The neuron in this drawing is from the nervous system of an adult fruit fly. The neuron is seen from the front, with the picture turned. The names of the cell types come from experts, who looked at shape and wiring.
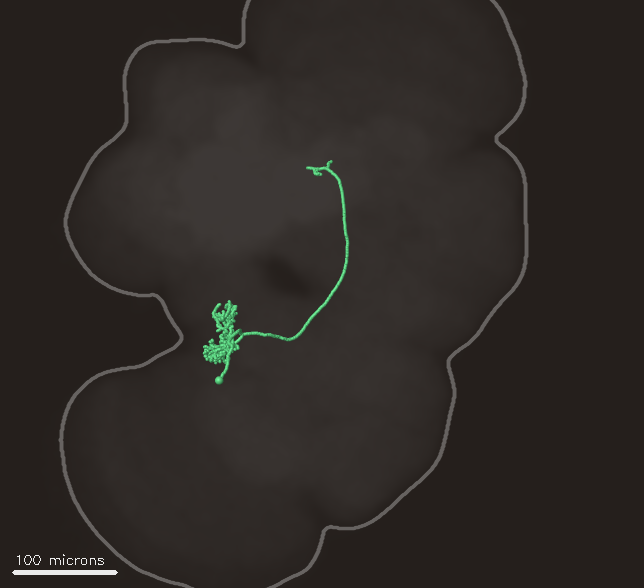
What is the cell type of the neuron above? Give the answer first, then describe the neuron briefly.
The cell type is CB3673a. This is a central-brain intrinsic neuron. From top to bottom in the picture it spans about 200 microns. In this view it is taller than it is wide.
